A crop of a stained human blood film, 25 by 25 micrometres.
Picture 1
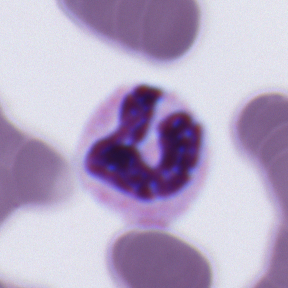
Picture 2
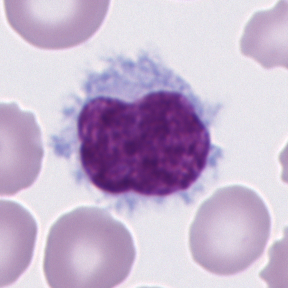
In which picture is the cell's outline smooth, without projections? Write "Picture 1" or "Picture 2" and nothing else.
Picture 1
